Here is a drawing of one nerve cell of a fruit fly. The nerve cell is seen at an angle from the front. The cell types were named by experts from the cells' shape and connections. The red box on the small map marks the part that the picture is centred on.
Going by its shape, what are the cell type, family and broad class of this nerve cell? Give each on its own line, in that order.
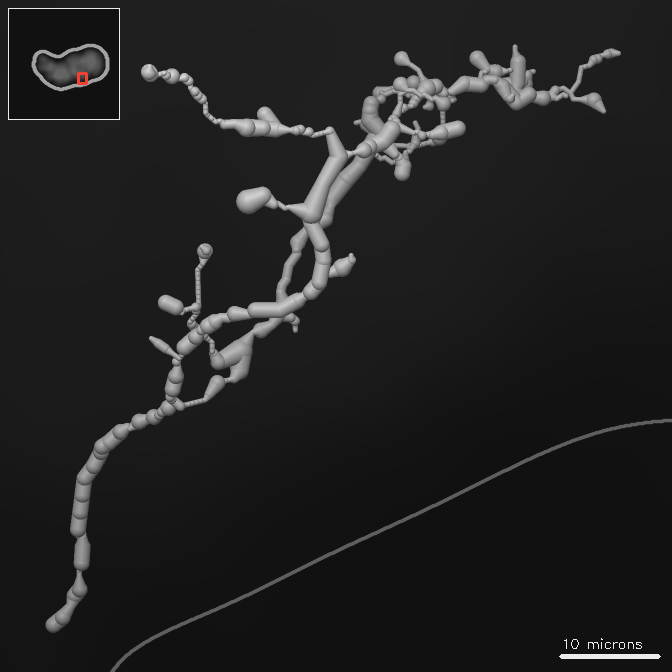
TPMN2
class mechanosensory
sensory neuron entering the brain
